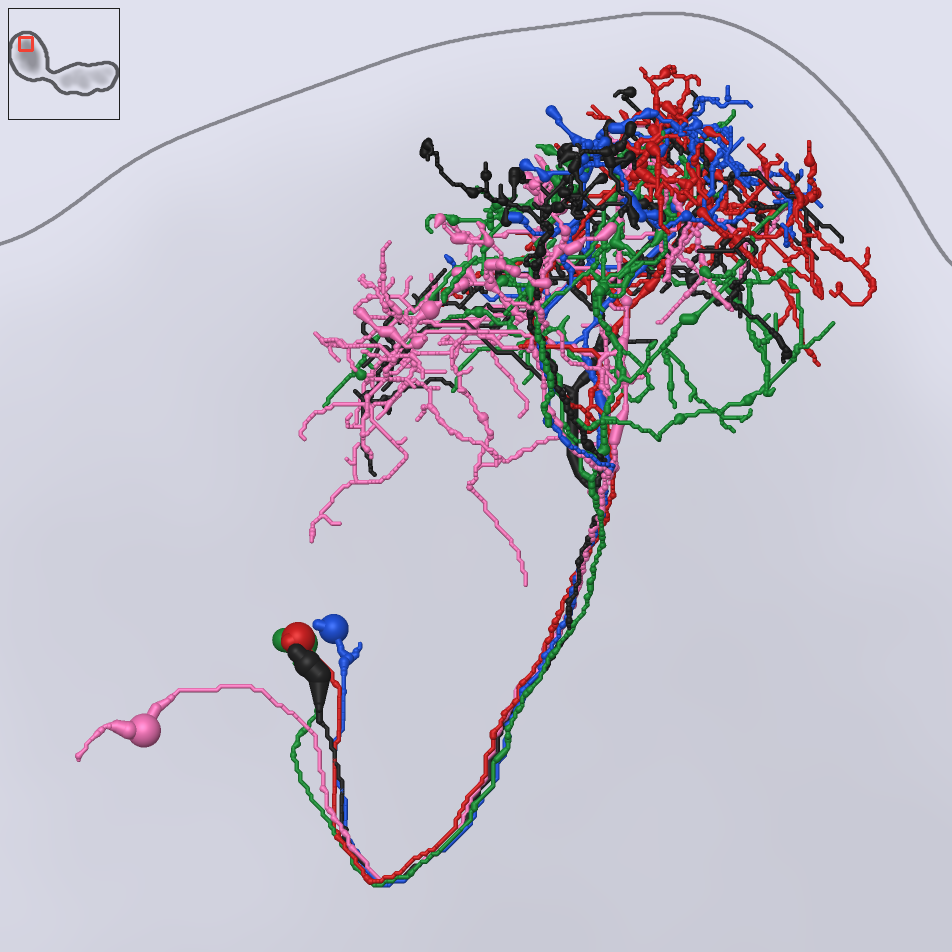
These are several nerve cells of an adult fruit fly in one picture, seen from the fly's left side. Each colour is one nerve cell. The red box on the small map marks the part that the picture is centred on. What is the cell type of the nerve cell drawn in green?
SLP199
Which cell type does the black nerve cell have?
CB1653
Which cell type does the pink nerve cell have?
CB1174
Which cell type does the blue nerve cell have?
CB3005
